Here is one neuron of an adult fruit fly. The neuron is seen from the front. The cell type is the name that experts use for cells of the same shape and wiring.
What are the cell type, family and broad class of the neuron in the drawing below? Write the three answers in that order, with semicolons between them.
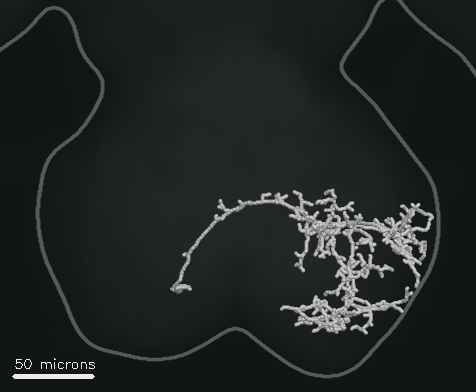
IN12B024_a; hemilineage 12B; nerve-cord intrinsic neuron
